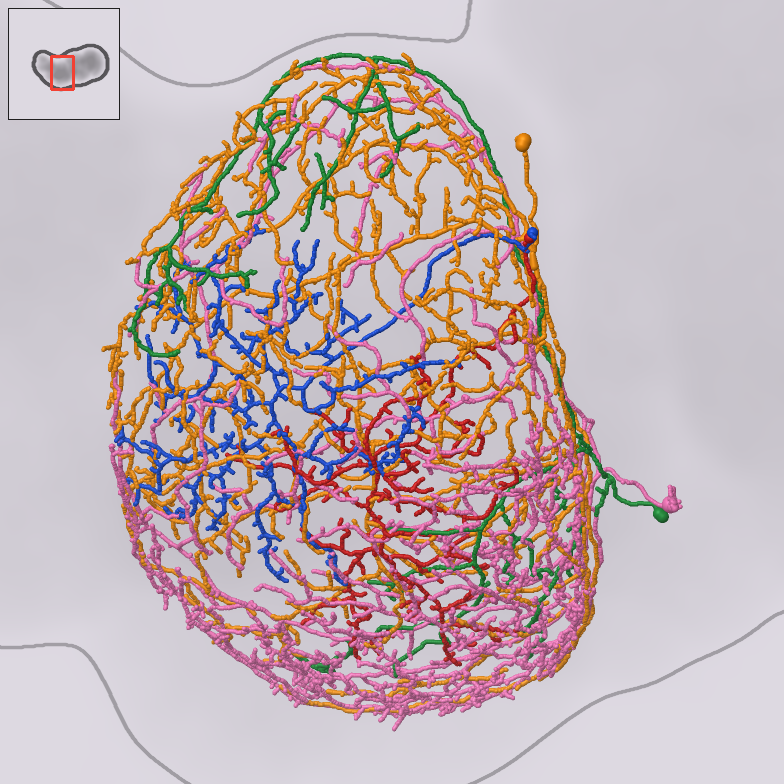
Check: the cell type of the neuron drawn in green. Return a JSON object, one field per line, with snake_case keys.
{
 "cell_type": "Cm23"
}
